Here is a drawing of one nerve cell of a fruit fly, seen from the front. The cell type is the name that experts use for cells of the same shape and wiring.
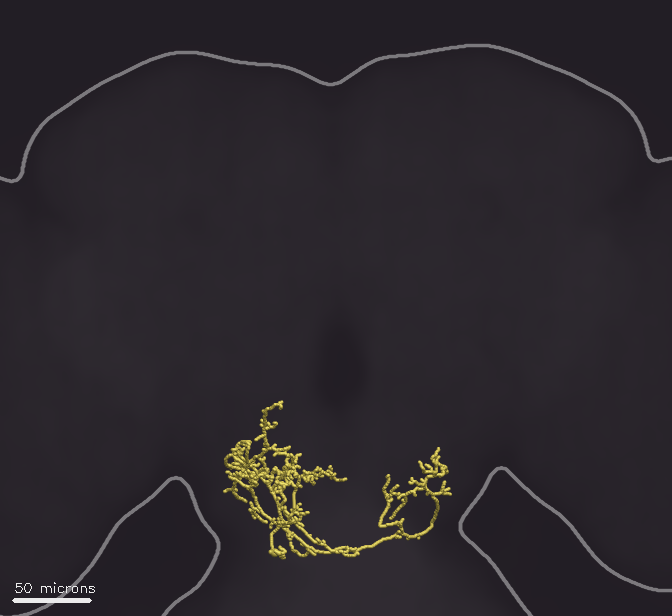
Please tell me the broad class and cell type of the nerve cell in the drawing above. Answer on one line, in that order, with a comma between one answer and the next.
central-brain intrinsic neuron, GNG183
